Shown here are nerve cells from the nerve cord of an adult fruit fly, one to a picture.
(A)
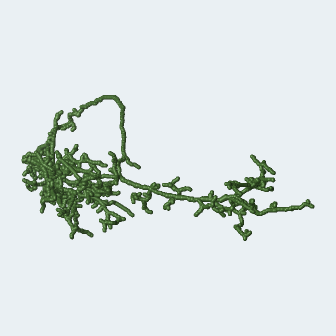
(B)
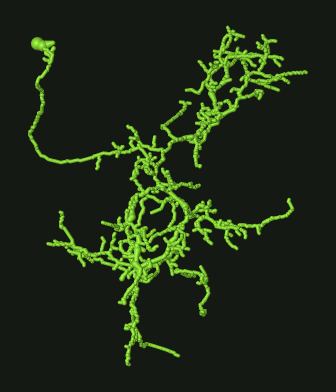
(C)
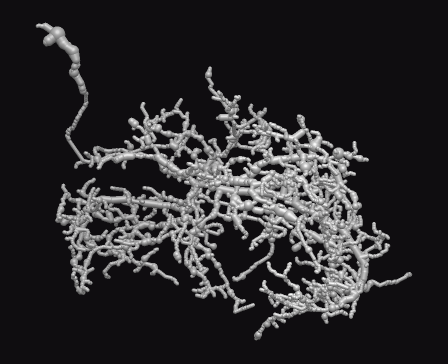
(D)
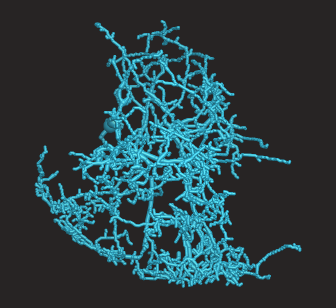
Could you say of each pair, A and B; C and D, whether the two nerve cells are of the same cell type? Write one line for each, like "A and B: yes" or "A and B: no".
A and B: yes
C and D: yes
